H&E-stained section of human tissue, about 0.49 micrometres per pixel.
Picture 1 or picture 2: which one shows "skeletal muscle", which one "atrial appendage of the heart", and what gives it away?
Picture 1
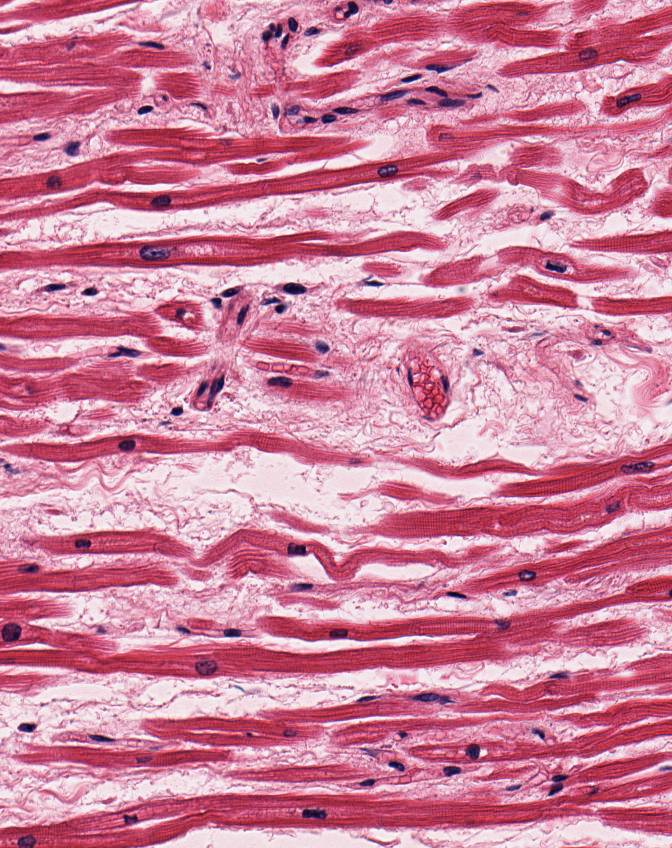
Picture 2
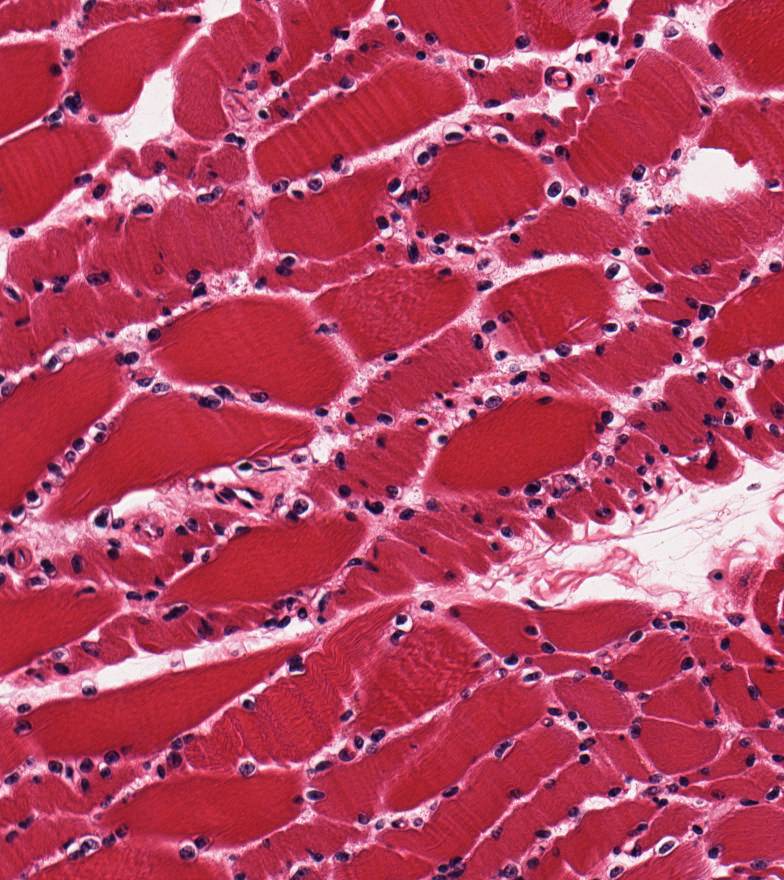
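Quick answer: the atrial appendage of the heart is picture 1, and skeletal muscle is picture 2. In picture 1 the fibres are cut lengthwise and run roughly horizontally, and some branch and join their neighbours.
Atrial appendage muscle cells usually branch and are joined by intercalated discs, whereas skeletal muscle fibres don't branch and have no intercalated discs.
The nuclei differ too. They're oval and central in each fibre of picture 1, but small, dark and at the fibre edges in picture 2.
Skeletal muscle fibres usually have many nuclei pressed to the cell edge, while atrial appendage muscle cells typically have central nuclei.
Fibre size in picture 2 varies markedly, with large fibres among many much smaller ones, and the cytoplasm stains a deep, even red.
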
